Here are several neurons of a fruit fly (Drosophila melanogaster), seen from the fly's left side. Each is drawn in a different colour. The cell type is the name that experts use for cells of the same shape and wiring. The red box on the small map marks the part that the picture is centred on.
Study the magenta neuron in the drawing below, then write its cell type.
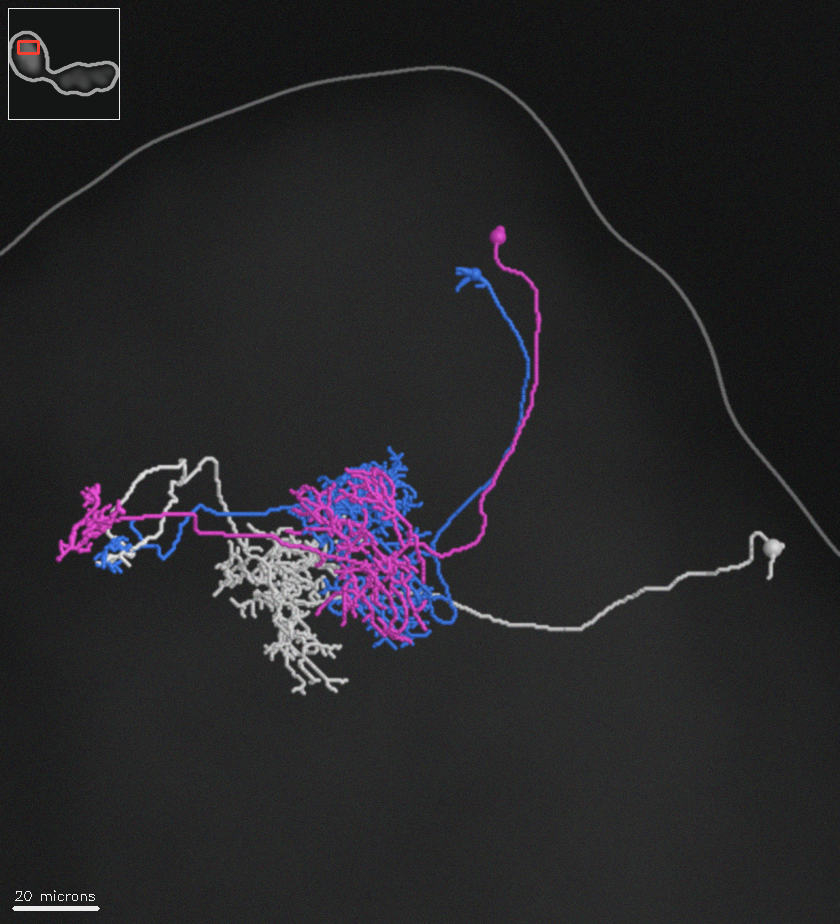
FR1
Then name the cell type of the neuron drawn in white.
FC2B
